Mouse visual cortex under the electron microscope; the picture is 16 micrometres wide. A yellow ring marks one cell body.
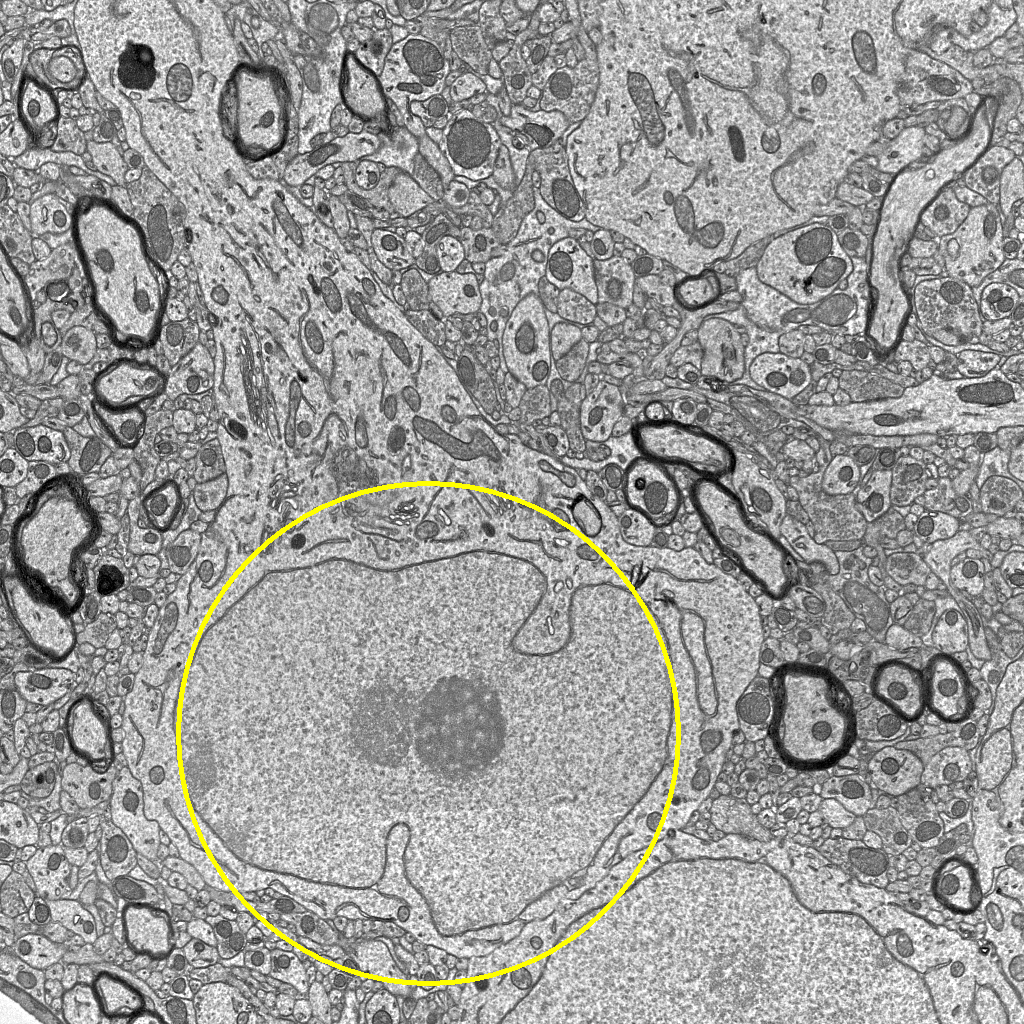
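Excitatory neuron, marked cell. Nucleus large, broadly oval, filling most of the ring. Envelope: two deep infoldings, one from the upper right, one from the bottom. Chromatin pale, finely dispersed; no thick dark band lining the envelope. Nucleolus near the nuclear centre, two touching rounded parts; the right part darker, dotted with pale spots.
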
